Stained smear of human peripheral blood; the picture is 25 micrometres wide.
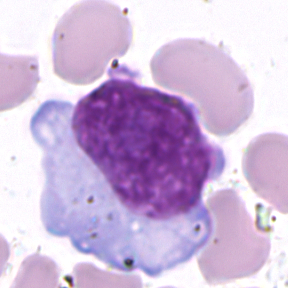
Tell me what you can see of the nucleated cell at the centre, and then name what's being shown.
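Outline: irregular, the margin wavy and scalloped along the left and lower sides. Cytoplasm: abundant and pale grey-blue, a little deeper blue along its outer edge than near the nucleus. Nucleus: off-centre toward the upper right, with most of the cytoplasm to its left and below it, and about 13 by 10 micrometres. Name: plasma cell.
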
